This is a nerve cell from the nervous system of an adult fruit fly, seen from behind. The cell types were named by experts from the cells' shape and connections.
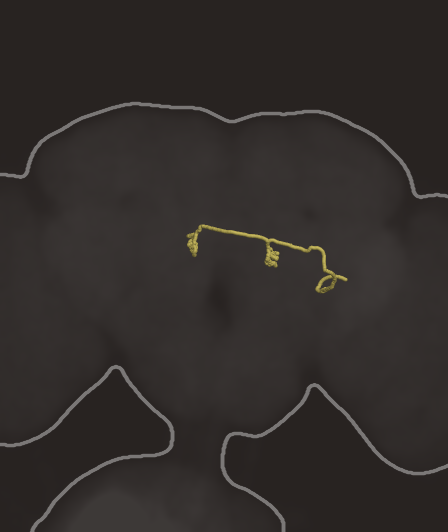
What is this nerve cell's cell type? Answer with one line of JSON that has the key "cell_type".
{"cell_type": "ORN_DC4"}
